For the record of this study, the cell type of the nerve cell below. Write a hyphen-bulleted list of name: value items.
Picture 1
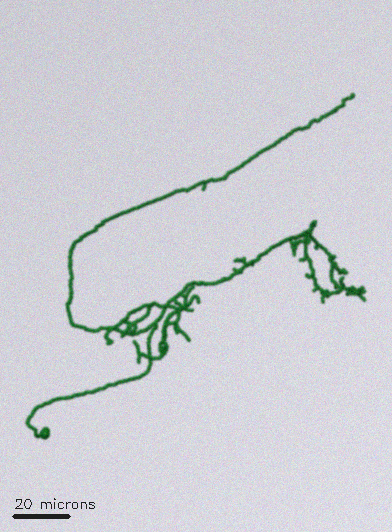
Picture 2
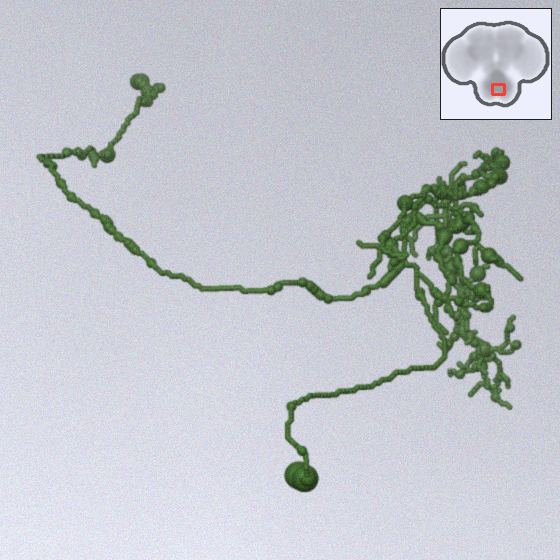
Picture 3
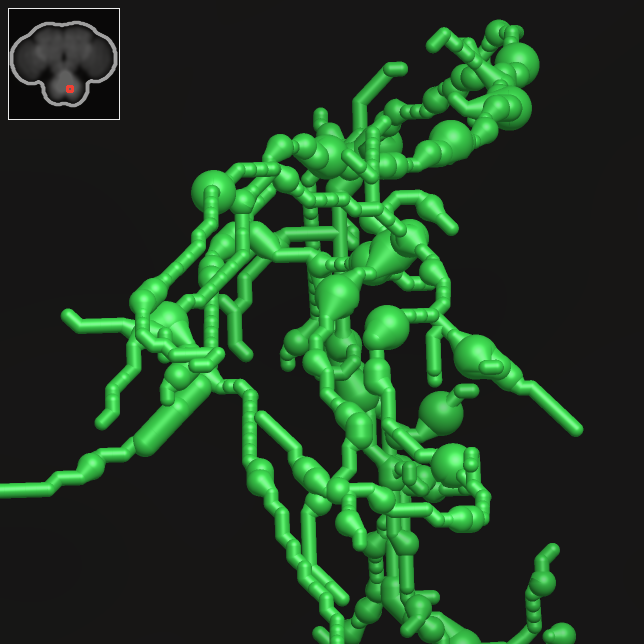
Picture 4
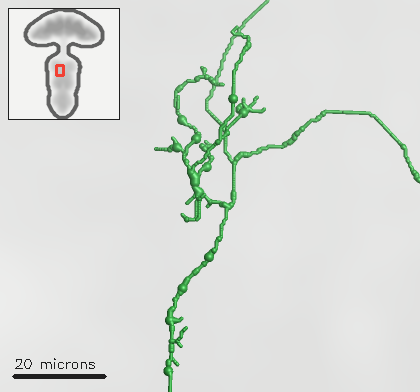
- cell type: IN10B057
